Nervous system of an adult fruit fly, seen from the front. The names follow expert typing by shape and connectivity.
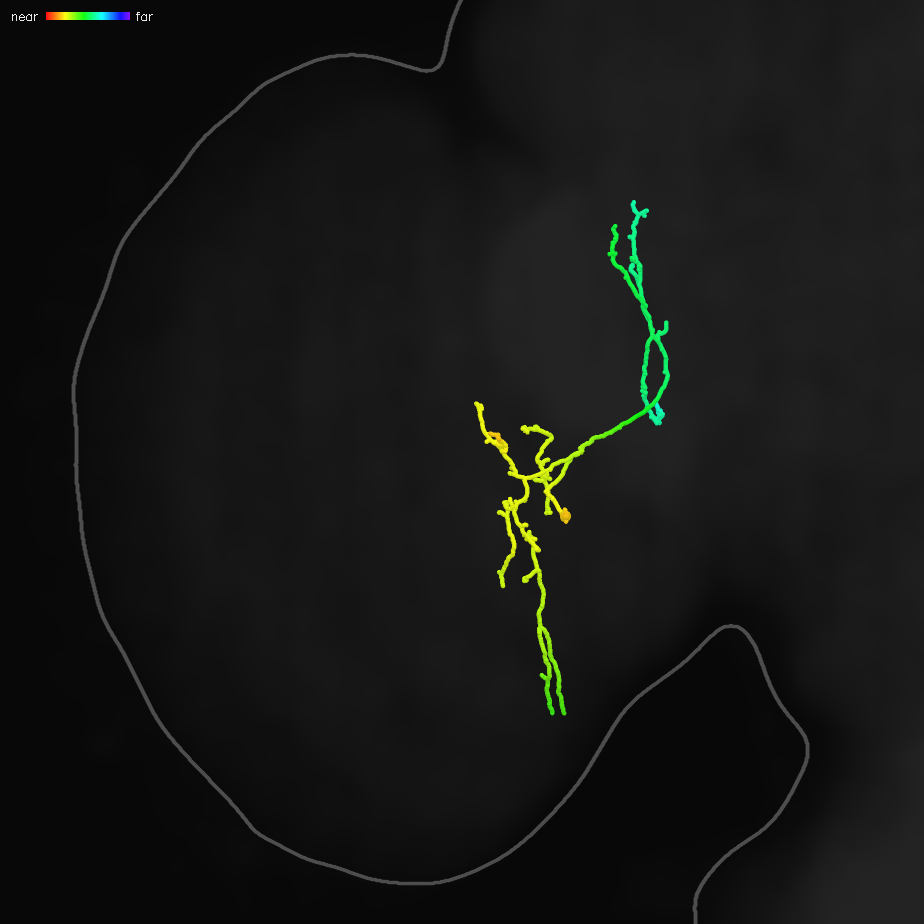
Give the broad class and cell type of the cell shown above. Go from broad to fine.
visual centrifugal neuron; aMe2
